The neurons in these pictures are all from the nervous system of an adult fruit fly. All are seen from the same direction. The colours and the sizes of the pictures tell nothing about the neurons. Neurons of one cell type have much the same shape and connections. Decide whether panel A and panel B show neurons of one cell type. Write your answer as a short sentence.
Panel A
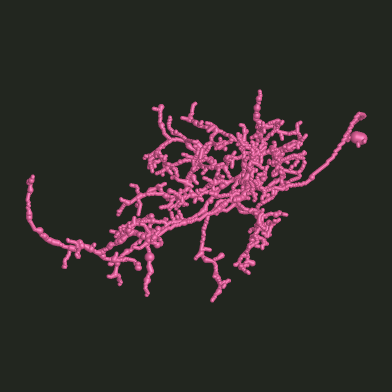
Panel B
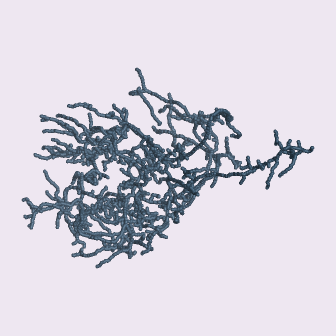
They are of different cell types.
